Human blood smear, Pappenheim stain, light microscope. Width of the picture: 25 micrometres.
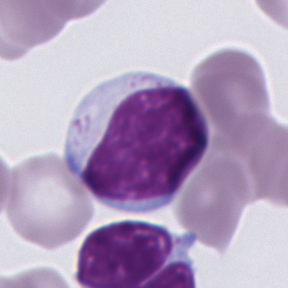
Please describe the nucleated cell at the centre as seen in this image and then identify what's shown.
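Off-centre toward the lower right lies the nucleus. Pale blue cytoplasm forms a broad crescent on the upper-left side and only a thin rim elsewhere, and a few fine purple granules lie in that upper-left cytoplasm. The cell is a large granular lymphocyte.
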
